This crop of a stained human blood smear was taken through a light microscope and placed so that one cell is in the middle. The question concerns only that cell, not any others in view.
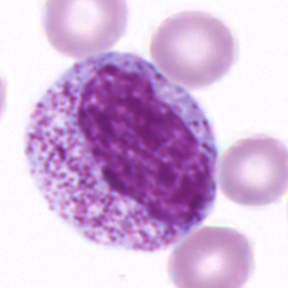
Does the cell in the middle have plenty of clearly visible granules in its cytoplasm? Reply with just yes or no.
Yes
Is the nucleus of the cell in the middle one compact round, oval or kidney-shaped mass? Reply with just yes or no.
Yes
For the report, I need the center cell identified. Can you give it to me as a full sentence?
The cell at the middle of the crop is recognized as a myelocyte.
